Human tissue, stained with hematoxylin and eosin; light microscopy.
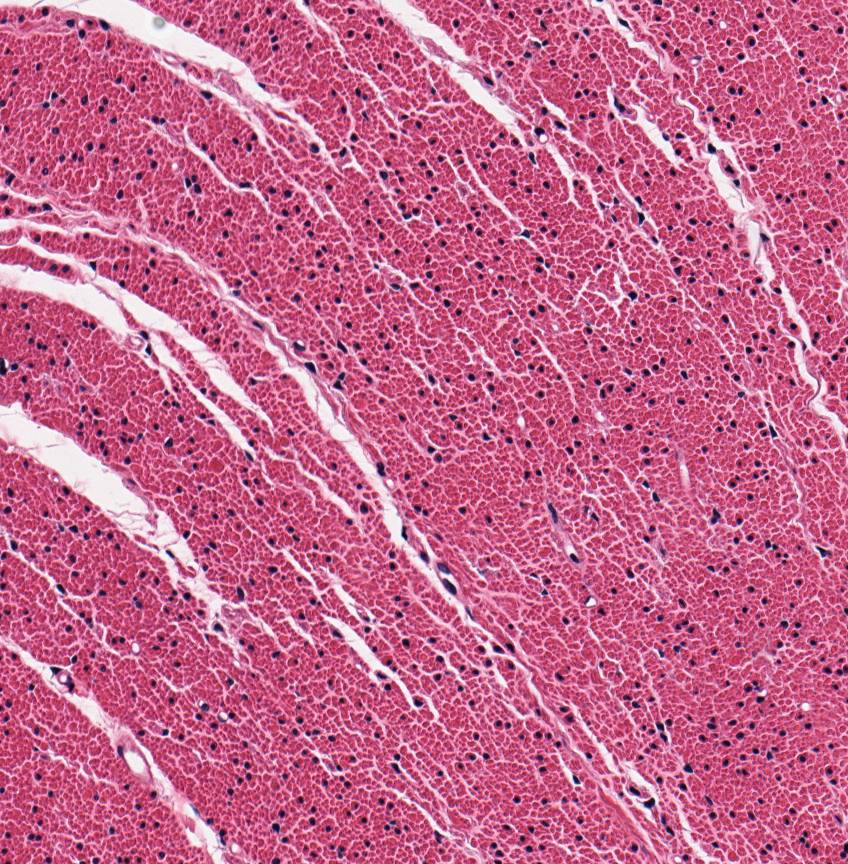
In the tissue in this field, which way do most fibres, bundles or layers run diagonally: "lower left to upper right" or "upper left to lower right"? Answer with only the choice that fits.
Upper left to lower right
